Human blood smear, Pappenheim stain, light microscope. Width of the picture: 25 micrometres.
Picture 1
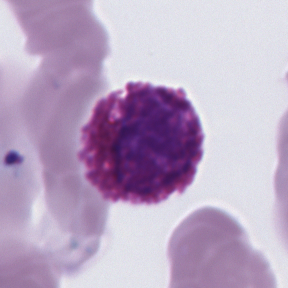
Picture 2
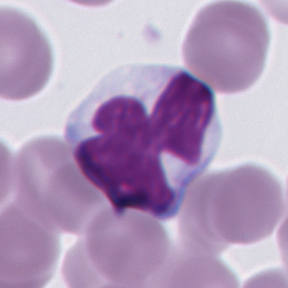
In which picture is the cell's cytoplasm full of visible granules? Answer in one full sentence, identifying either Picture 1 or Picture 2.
In Picture 1, many visible granules are held in the cytoplasm of the cell.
